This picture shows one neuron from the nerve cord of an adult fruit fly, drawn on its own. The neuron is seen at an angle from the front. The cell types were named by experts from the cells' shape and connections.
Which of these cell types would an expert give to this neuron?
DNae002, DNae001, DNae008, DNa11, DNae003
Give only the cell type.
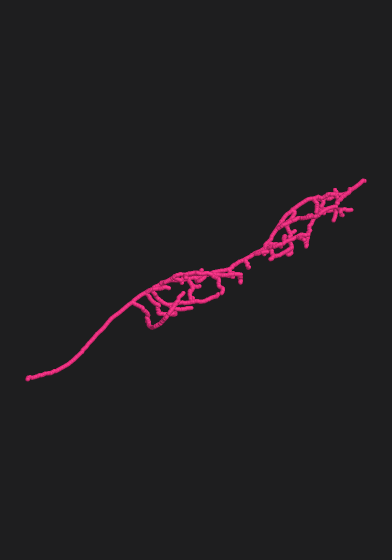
DNae003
